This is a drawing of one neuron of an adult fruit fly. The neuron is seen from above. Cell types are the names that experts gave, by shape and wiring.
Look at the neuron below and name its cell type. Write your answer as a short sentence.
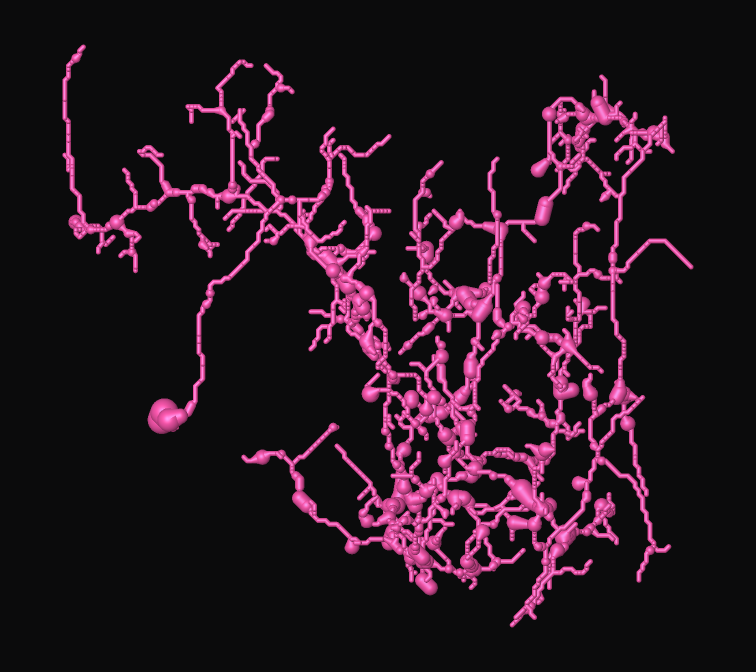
The cell type is IN19A074.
